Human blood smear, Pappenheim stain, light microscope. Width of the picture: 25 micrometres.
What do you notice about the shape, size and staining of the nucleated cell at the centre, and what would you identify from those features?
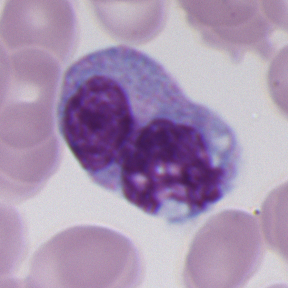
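Cell approx. 18 by 12 micrometres. Cytoplasm plentiful, pale blue-grey, widest along the top above the nuclear masses. Fine, faint purplish granules sprinkled through it. Small clear spaces, lower right. Cell type: monocyte.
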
